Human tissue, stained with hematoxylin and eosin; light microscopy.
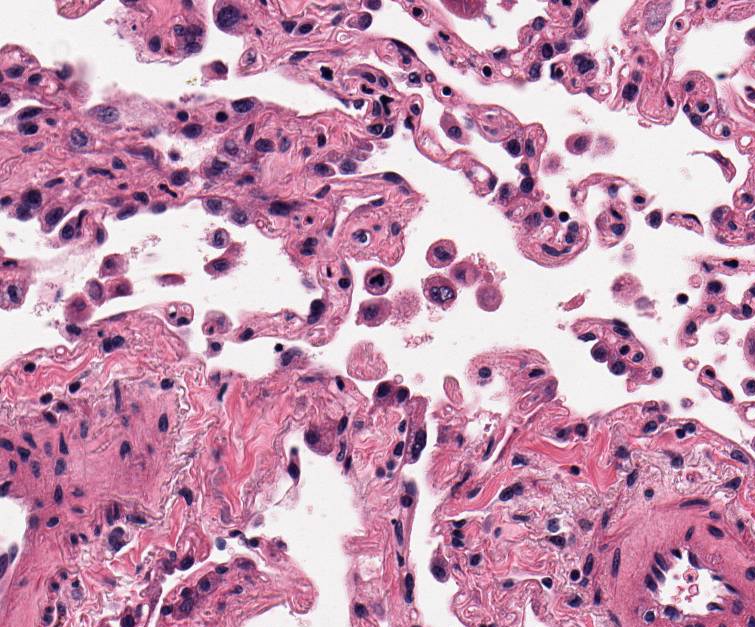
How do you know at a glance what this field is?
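Main structure: alveolus. Upper half: thin, branching pink walls between open white spaces; lower half: broader solid tissue. Empty white spaces take a large share of the field, mostly upper and middle.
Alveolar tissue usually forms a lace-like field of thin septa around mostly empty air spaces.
Plump cells with round dark nuclei bulge from the wall surfaces into the spaces; near the centre, several rounded single cells with round nuclei and pink cytoplasm lie free.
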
